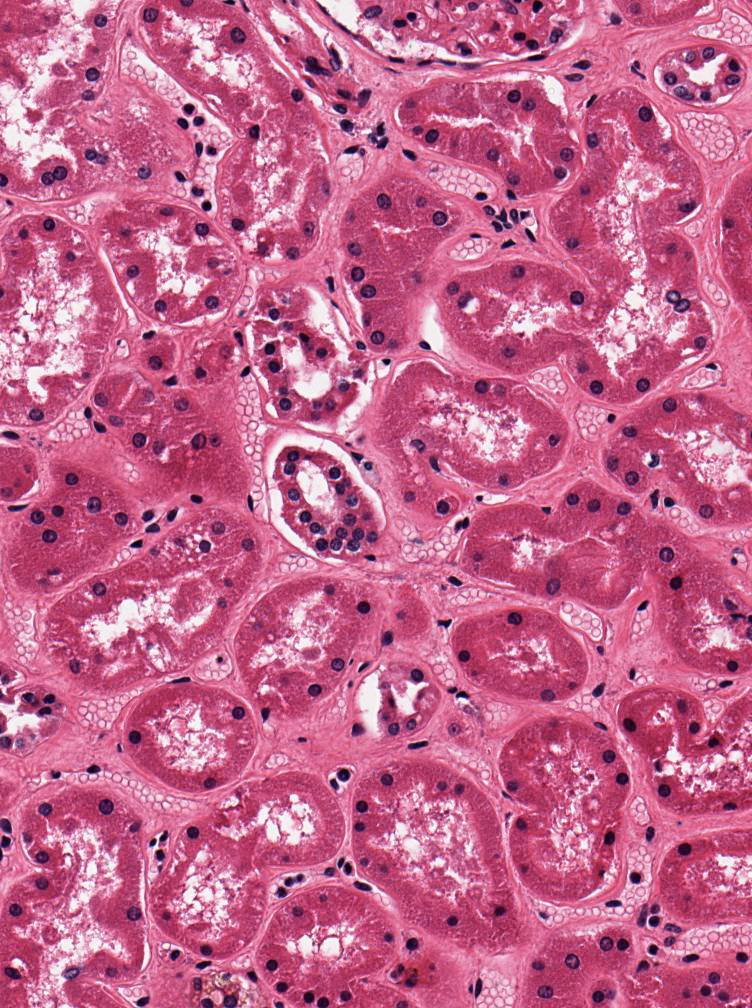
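Renal cortex: closely set tubules fill the field in round, oval and curved profiles, with only thin strips of tissue between them. Most are lined by a single layer of tall cuboidal cells with abundant granular pink cytoplasm and round, dark, well-spaced nuclei toward the base. A few smaller tubules, one just below centre, have lower cells, less cytoplasm and more crowded nuclei than the surrounding tubules.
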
